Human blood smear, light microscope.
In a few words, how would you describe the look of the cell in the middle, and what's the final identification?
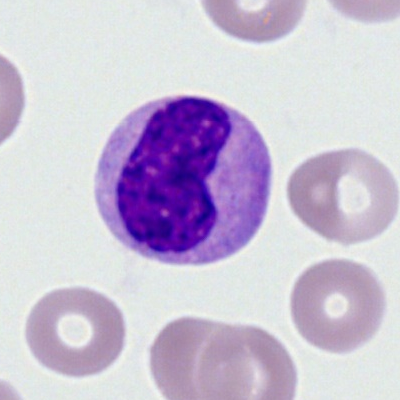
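Start with the outline: it is smooth and round. Now look at the nucleus, which is kidney-shaped, with a notch on its right side. Its chromatin is coarse and clumped. Finally, check the cytoplasm; you won't find any vacuoles there. So this is a band neutrophil.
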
